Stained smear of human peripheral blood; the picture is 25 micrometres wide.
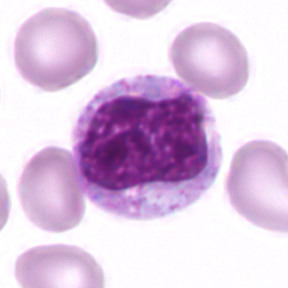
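Metamyelocyte: a roughly round cell sitting in the middle of the field. See the shallow notch in the lower edge of its nucleus. Even so, that nucleus stays one continuous mass rather than splitting into separate lobes. The rim of cytoplasm is widest below it.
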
